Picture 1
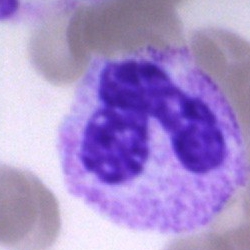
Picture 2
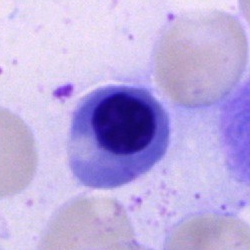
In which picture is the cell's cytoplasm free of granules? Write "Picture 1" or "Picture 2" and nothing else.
Picture 2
